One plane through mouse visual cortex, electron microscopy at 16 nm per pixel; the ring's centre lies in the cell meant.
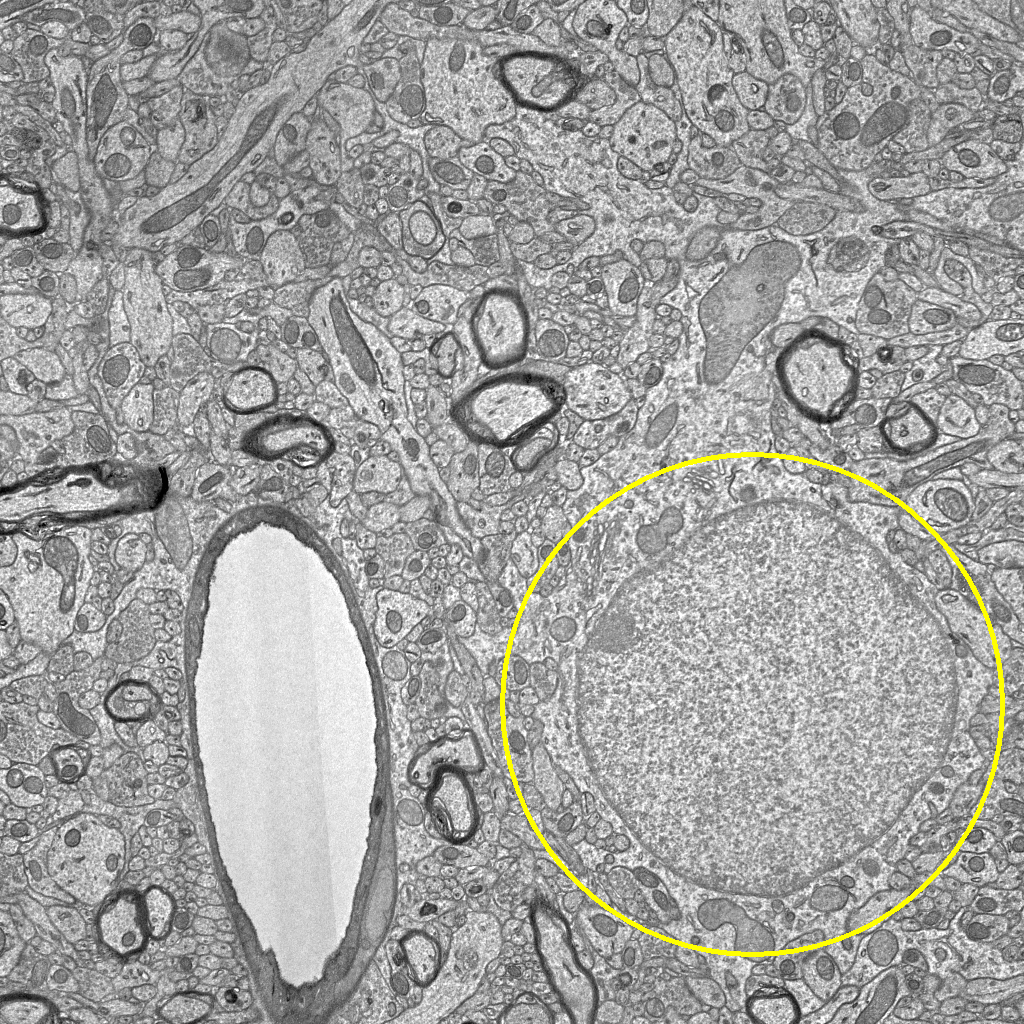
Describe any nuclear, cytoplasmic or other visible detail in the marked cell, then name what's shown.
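Start with the nucleus: large, roughly round, its whole outline inside the ring. The envelope is smooth, without deep folds or clefts. Most chromatin is finely granular and fairly evenly spread. One darker, smooth-textured patch lies against the envelope's inner side at the upper left. This is an astrocyte.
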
